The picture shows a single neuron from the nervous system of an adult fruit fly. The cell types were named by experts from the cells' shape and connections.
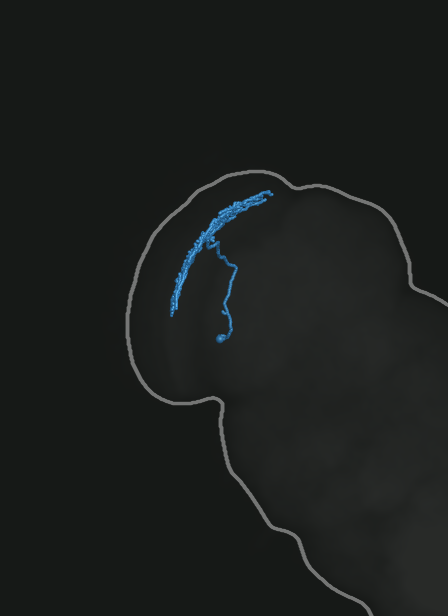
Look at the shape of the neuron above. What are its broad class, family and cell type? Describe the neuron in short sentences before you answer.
Its cell body lies in the middle of the picture. As drawn here it is taller than it is wide. This is an optic-lobe intrinsic neuron. The family is Cm. The cell type is Cm20.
